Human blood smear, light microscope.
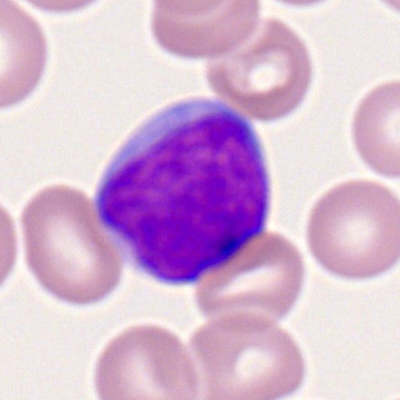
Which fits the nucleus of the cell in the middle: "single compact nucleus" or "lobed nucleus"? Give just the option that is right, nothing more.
Single compact nucleus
